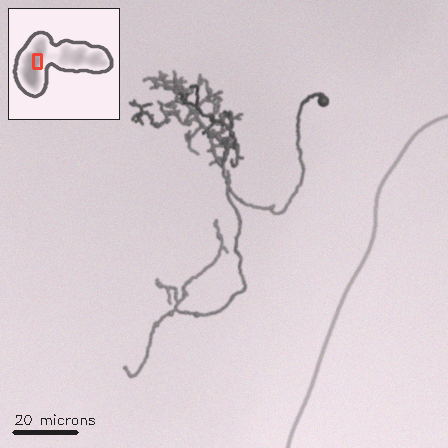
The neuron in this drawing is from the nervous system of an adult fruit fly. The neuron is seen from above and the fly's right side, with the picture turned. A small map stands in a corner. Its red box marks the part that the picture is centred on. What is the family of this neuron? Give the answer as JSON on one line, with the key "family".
{"family": "hemilineage SLPp&v1_posterior"}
